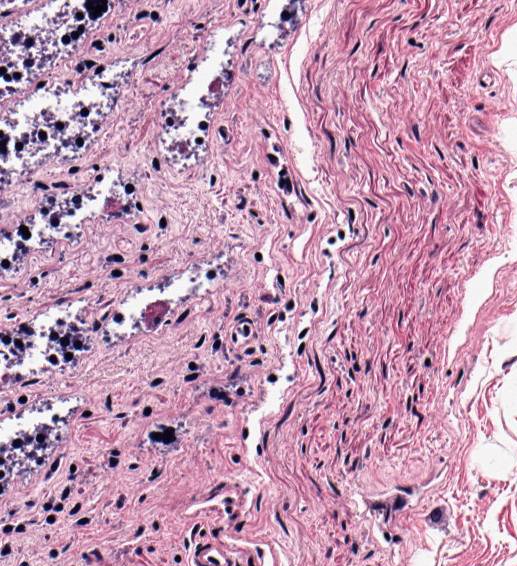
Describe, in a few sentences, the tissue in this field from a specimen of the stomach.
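The field divides into dense, wavy, pink collagen in the right half and looser fibrous tissue in the left half. On the right, the collagen bundles run mainly from top to bottom, and the nuclei within them are elongated and spindle-shaped. On the left, scattered dark oval nuclei lie among thin, pale pink fibres.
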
